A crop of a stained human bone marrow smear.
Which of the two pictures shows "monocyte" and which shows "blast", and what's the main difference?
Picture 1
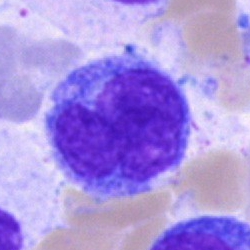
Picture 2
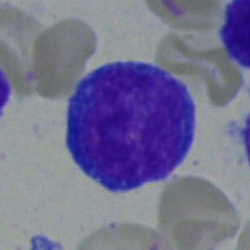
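The monocyte's the one in picture 1; the blast is picture 2. The nucleus in picture 1 has a notch cut in from the upper left, so it looks rather like a kidney.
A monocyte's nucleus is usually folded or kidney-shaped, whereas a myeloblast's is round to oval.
Otherwise in picture 1 the outline is roughly round, the nucleus fills most of the cell and leaves a fairly narrow rim of cytoplasm, and some pale red cells sit close against the lower edge. The blast in picture 2 has a round, smooth outline and fine, evenly spread chromatin with no coarse clumps. Its cytoplasm is just a thin deep-blue rim around the nucleus, with no granules and no vacuoles to be seen.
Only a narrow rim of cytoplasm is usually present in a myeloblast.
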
